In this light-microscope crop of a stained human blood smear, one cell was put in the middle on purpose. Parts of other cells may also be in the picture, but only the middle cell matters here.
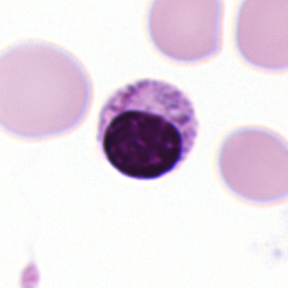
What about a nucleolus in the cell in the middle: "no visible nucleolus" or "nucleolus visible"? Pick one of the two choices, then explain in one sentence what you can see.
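No visible nucleolus. No nucleoli are visible in the nucleus.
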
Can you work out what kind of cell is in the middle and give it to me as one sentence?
The cell featured at the centre of this crop is an erythroblast.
